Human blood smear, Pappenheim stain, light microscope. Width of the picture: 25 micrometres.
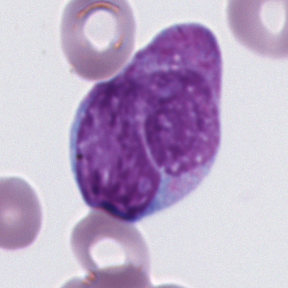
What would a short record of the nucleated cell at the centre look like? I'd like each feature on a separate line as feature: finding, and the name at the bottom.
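Outline: oval and smooth, no surface projections
Nucleus: crossed by a curved groove into two overlapping lobes
Cytoplasm: thin rim, widest at the lower right
Granules: no coarse ones in the cytoplasm
Type: atypical promyelocyte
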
